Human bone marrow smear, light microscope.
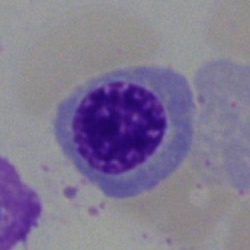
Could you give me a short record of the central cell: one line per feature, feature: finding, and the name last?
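Position of nucleus: off-centre, with a wider cytoplasmic rim on the right side of the cell
Chromatin: coarsely clumped into dark blocks separated by small paler spots
Pale band: cytoplasm bordering the nucleus on its lower right side
Granules: none visible in the cytoplasm
Name: erythroblast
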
